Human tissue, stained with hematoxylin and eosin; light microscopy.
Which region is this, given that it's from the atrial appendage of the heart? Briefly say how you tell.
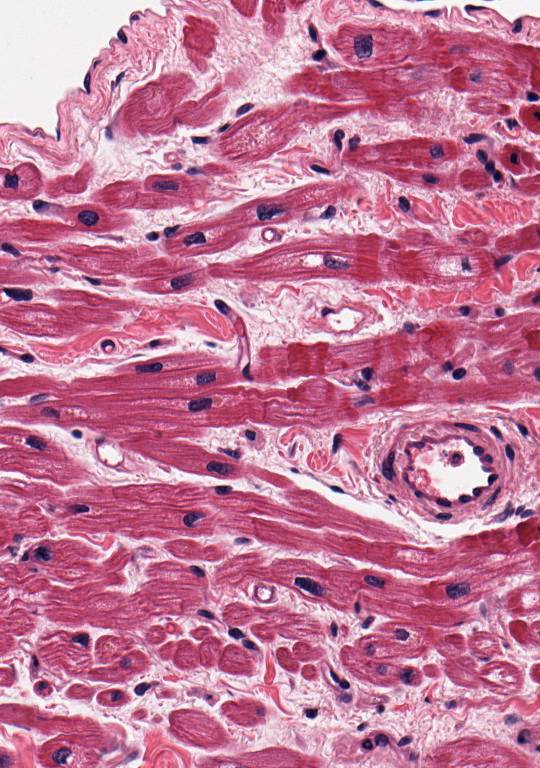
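Point by point, this is myocardium. Point one: in the lower part many fibres are cut across as rounded pink profiles. Point two: the muscle fibre nuclei are oval and central.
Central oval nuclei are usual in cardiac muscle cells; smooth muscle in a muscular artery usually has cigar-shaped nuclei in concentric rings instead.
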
